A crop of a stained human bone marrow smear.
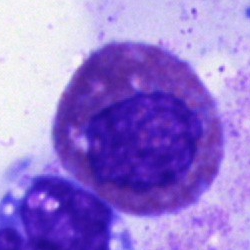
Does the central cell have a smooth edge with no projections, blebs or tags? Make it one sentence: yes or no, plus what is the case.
Yes, neither ragged parts nor projections, blebs or tags mark the edge of the cell.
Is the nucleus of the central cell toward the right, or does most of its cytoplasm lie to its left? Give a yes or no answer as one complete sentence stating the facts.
Yes, toward the right of the cell is where its nucleus lies.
